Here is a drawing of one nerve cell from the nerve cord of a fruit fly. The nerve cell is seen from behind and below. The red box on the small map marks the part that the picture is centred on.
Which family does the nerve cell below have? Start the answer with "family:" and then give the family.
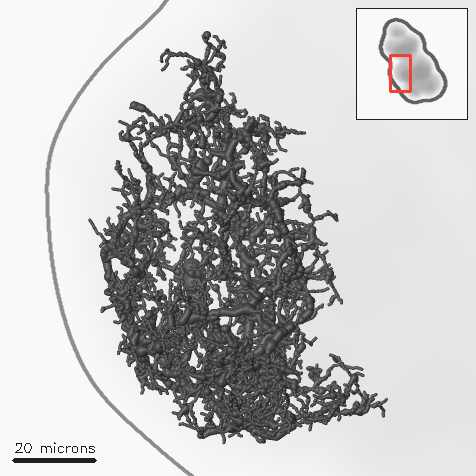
family: hemilineage 17A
